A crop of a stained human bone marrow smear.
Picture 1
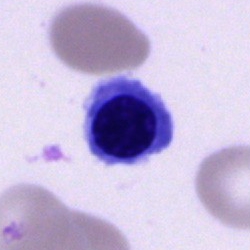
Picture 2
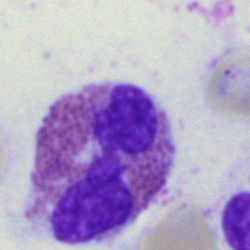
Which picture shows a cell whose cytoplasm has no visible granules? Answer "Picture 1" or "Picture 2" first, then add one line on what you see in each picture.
Picture 1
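What picture 1 shows: No granules can be seen in the cytoplasm.
What picture 2 shows: The cytoplasm is packed with coarse pinkish-red granules.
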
